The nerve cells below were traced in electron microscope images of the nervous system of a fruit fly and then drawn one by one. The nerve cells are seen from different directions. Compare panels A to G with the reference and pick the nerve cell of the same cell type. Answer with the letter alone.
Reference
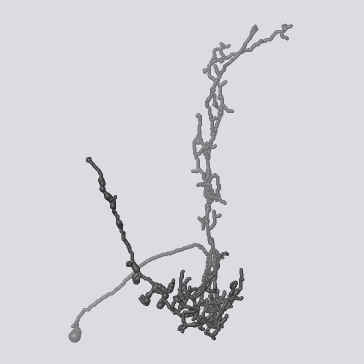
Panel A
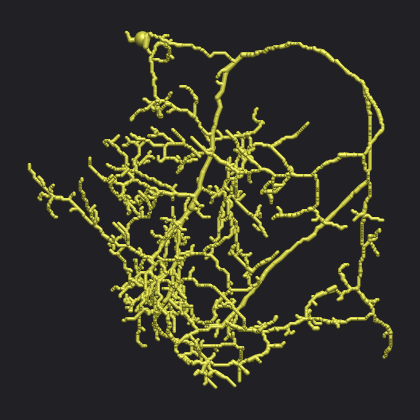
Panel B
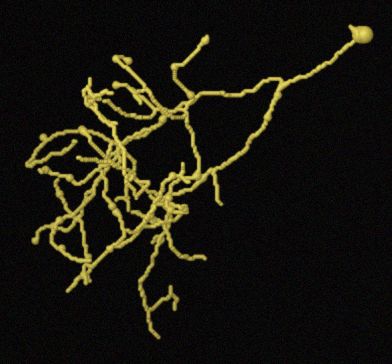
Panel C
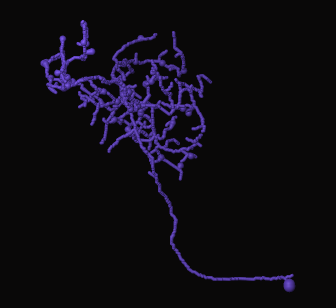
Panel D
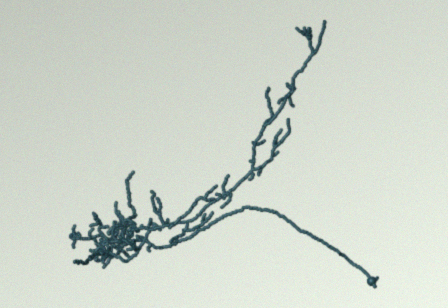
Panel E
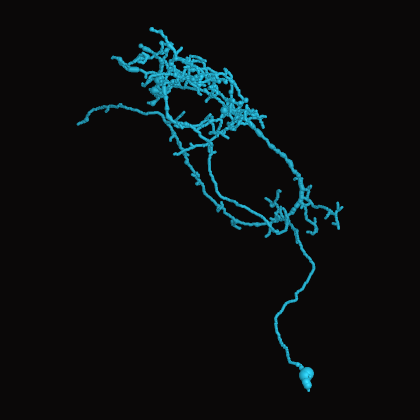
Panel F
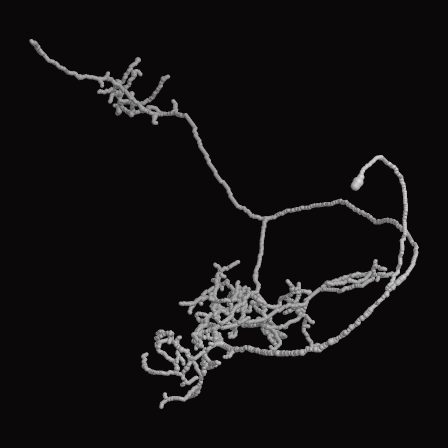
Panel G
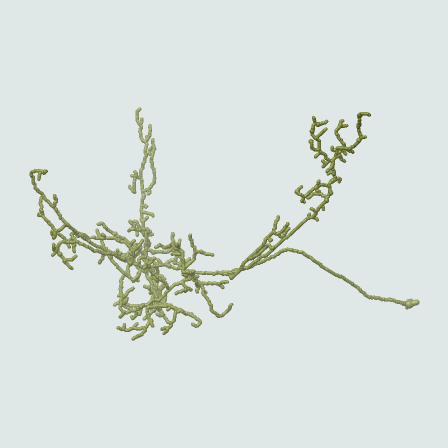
D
